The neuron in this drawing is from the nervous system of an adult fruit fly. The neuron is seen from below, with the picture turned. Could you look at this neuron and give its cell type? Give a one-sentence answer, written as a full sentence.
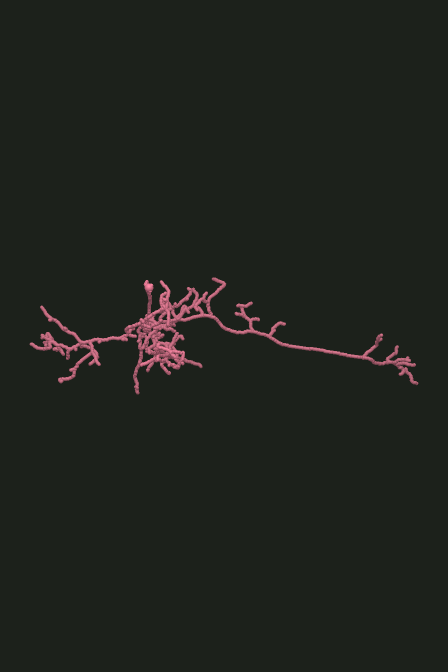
Cell type TN1c_a is what this neuron is.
